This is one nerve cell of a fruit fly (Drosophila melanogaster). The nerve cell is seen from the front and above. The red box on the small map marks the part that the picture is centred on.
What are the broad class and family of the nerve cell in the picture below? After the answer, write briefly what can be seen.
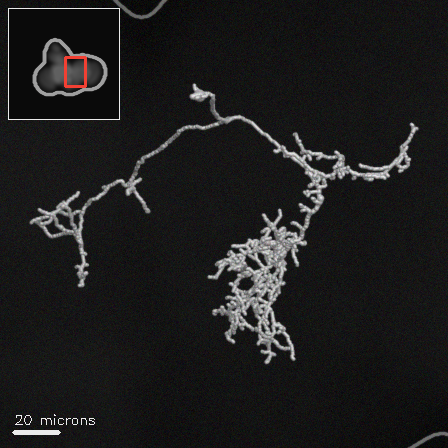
It is a central-brain intrinsic neuron. Its family is hemilineage SMPad2. From left to right in the picture it spans about 180 microns. The picture shows dozens of branch ends.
